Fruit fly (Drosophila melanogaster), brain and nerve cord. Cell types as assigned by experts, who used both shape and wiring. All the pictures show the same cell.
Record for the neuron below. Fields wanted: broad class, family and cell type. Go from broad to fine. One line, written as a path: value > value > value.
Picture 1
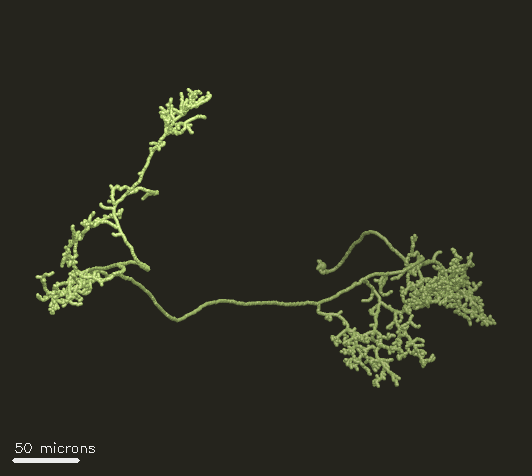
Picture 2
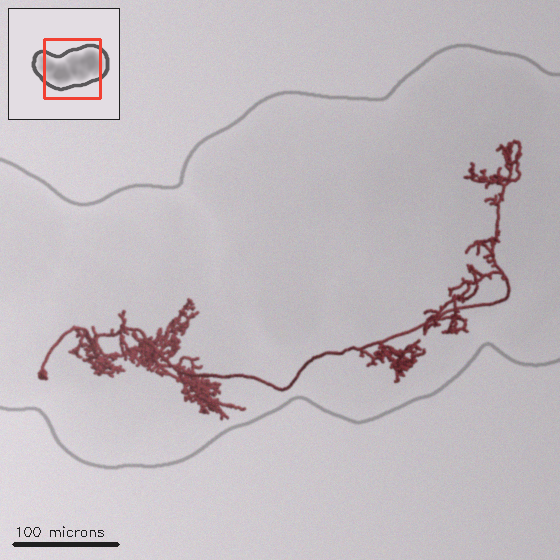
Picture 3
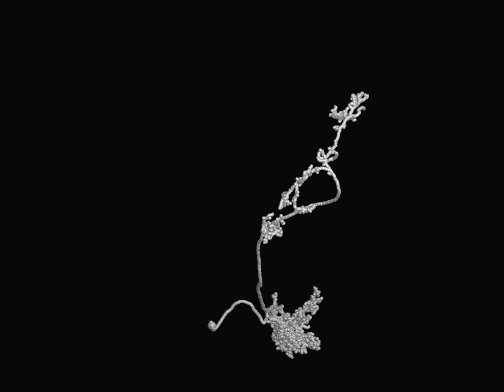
ascending neuron > hemilineage 08B > AN08B012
